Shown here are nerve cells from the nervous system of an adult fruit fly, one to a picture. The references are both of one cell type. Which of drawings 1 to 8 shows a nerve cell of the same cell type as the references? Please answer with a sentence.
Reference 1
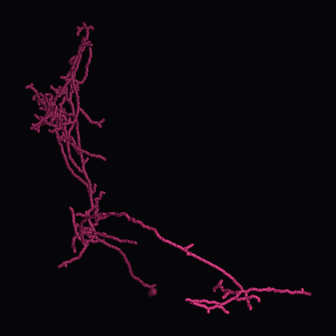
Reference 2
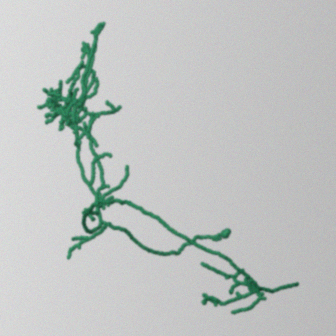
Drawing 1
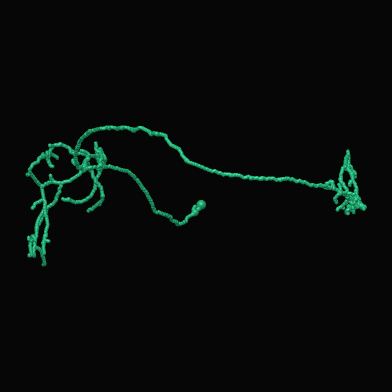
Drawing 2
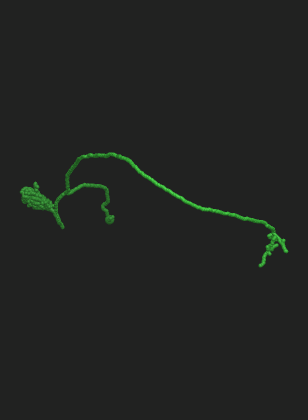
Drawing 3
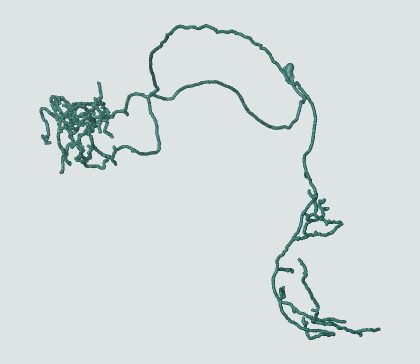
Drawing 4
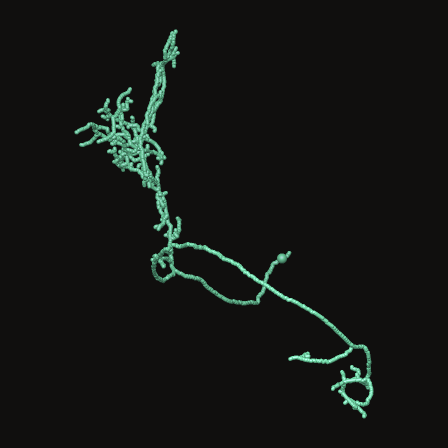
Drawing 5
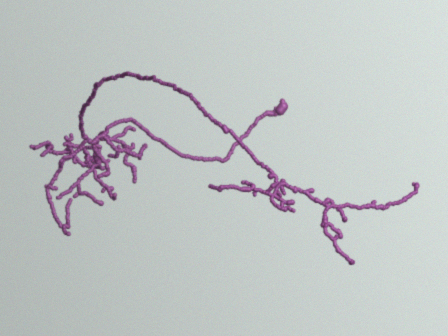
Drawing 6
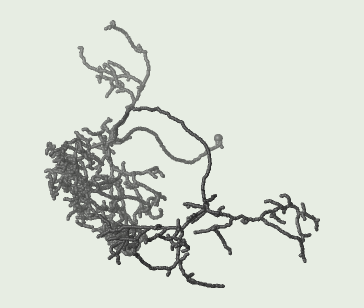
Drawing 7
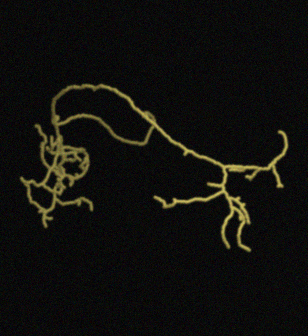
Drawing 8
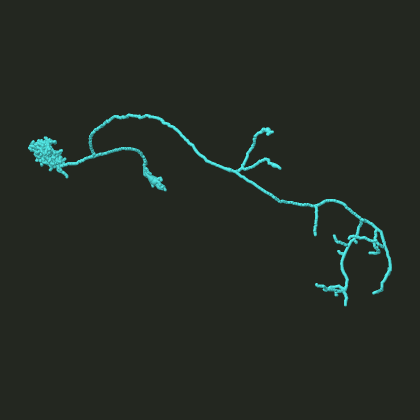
The nerve cell in drawing 4 is of the same cell type.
